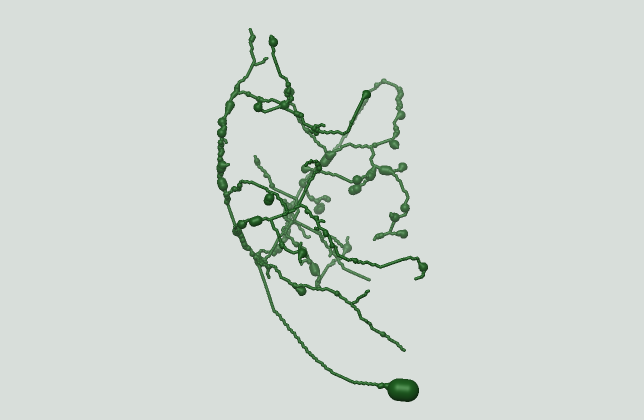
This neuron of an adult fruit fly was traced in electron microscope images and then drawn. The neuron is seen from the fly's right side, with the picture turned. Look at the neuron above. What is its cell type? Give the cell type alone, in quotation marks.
"IN09A071"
